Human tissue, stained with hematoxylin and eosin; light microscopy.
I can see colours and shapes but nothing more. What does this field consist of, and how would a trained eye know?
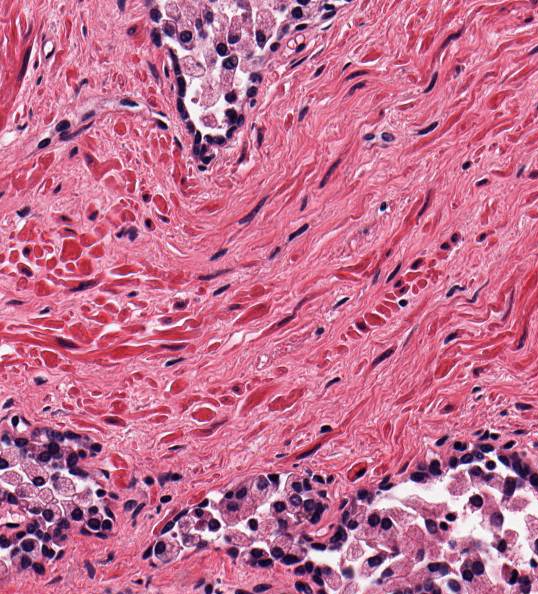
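The tissue shown is fibromuscular stroma. Dense pink fibrous stroma occupies most of the field.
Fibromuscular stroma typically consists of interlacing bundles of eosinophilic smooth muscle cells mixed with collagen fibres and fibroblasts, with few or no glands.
The predominance of dense pink stroma accords with this. Clusters of cells lie at the lower left, lower right and top centre; their nuclei are round and dark and their cytoplasm pale pink to clear. No fat cells are present.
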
